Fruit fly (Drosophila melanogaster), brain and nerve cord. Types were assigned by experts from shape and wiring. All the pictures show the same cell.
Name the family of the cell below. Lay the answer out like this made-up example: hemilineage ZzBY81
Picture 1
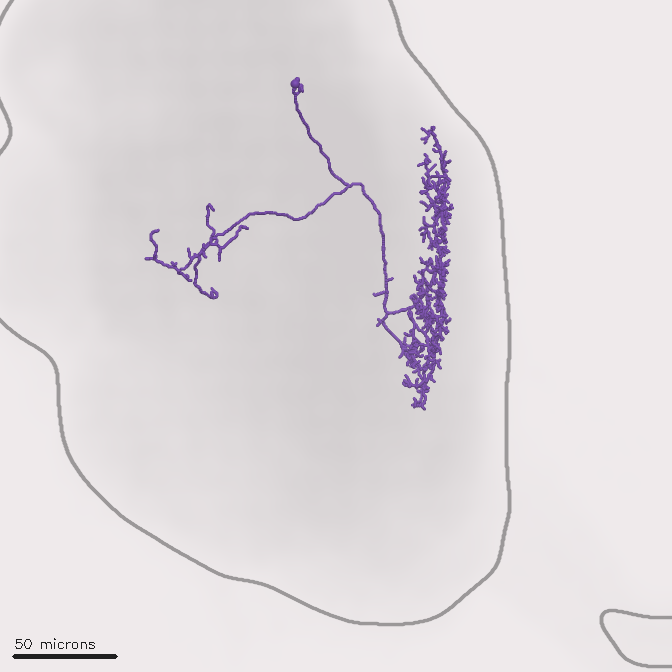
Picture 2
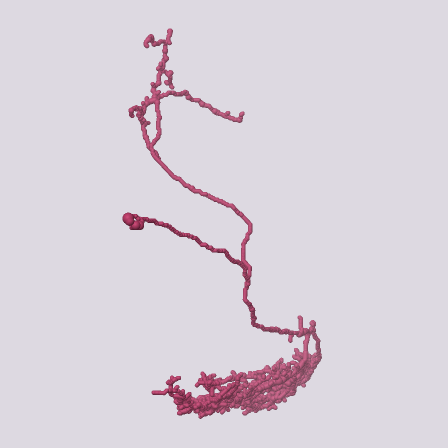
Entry: LT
